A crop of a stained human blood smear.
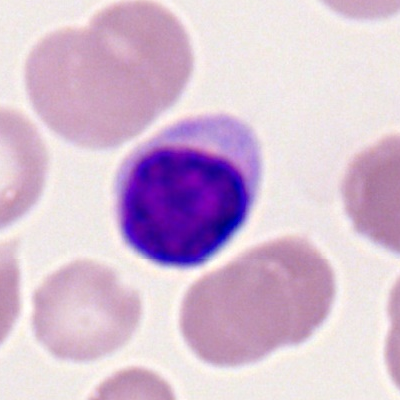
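Lymphocyte in a stained human blood smear under light microscopy, the central cell. Its outline is smooth and rounded, and the chromatin dense, dark purple and clumped. The cytoplasm shows no visible granules, and the surface has no hair-like or bleb-like projections.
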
